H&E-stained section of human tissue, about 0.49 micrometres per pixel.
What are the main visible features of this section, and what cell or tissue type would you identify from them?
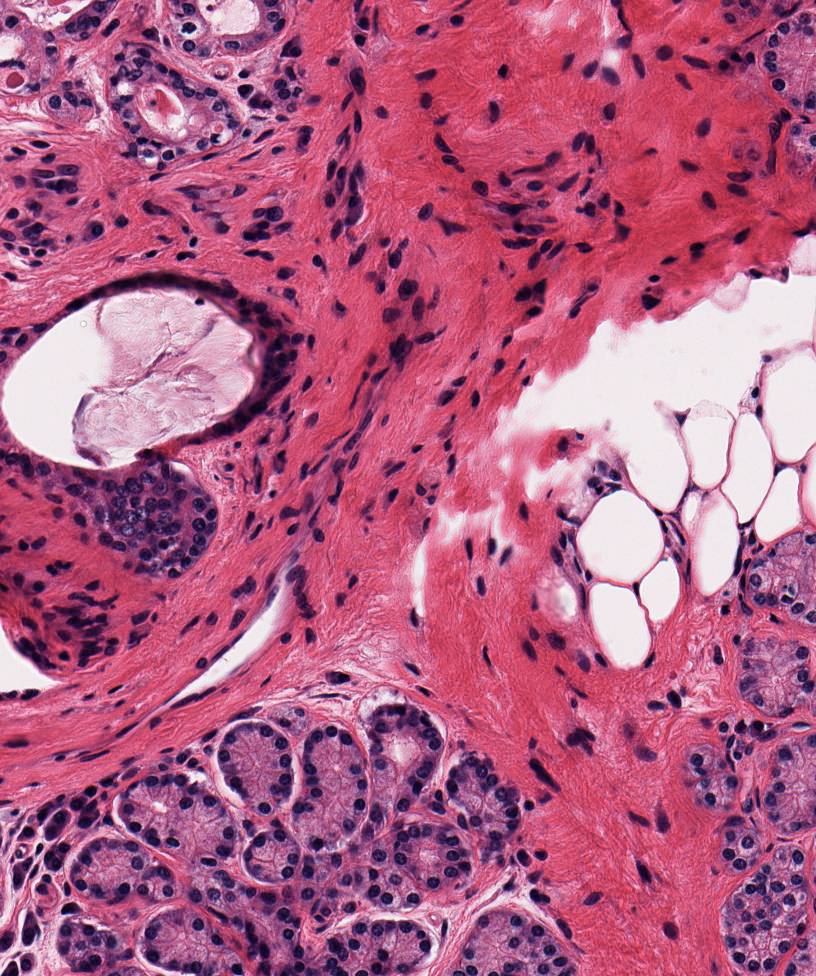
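Acini at the bottom are rounded units of cells with pale, finely bubbly cytoplasm and dark nuclei flattened against the base. Upper left, small ducts have cuboidal cells with round nuclei around narrow lumina. The central stroma holds scattered elongated, dark spindle-shaped nuclei along pink fibres. Right of centre lies a small group of adipocytes, empty thin-walled polygonal spaces. The section is minor salivary gland.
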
